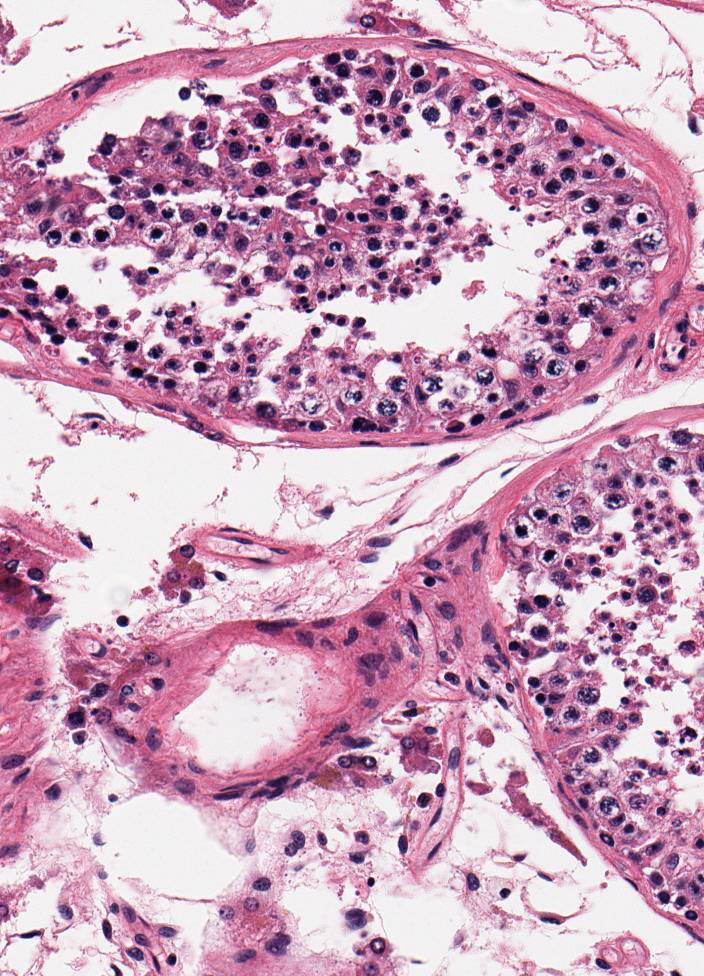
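Testis. I count two rounded, cell-filled tubules: one across the upper half, one at the lower right edge. Each is bounded by a thin pink layer of flattened cells with elongated nuclei. Lower left of centre, a thick pink wall surrounds a vessel's largely empty lumen.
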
